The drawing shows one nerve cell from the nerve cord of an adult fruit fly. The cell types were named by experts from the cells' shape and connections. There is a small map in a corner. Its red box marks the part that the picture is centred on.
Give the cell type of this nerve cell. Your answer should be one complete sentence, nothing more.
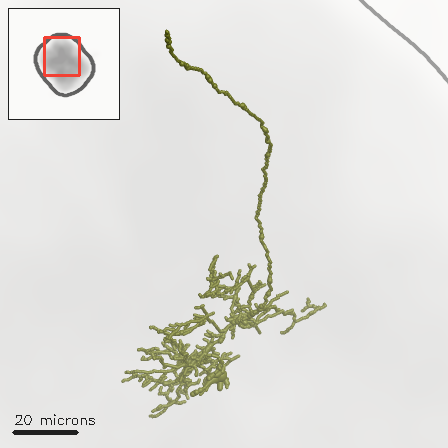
The cell type name for this nerve cell is MNad02.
